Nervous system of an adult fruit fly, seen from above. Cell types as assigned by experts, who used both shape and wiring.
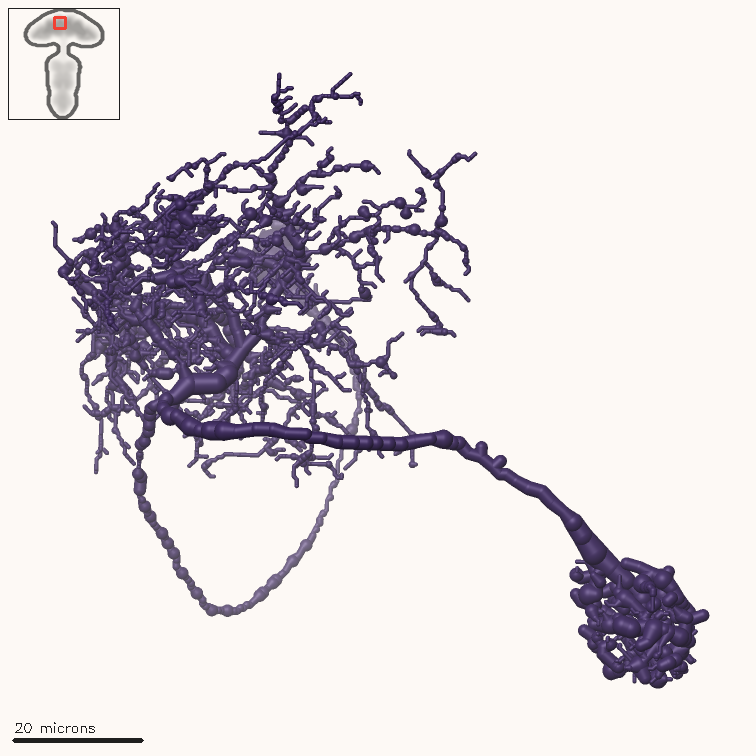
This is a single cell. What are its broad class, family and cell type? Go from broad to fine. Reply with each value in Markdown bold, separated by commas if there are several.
**central-brain intrinsic neuron**, **hemilineage LALv1_dorsal**, **LCNOpm**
